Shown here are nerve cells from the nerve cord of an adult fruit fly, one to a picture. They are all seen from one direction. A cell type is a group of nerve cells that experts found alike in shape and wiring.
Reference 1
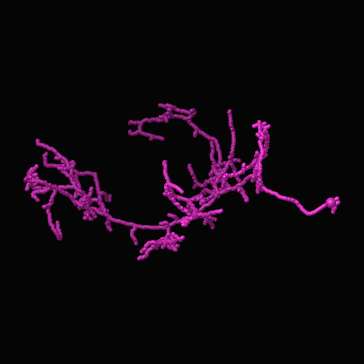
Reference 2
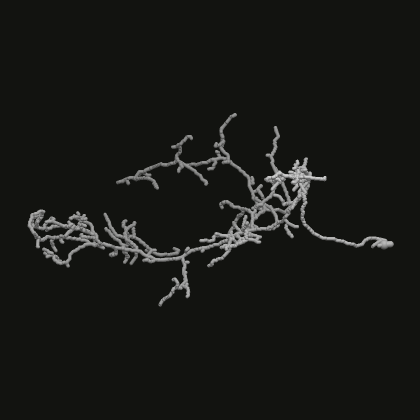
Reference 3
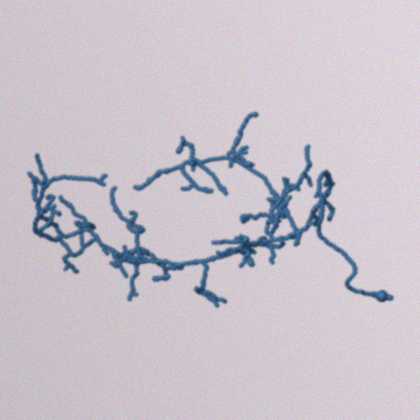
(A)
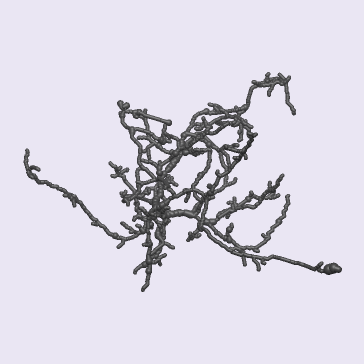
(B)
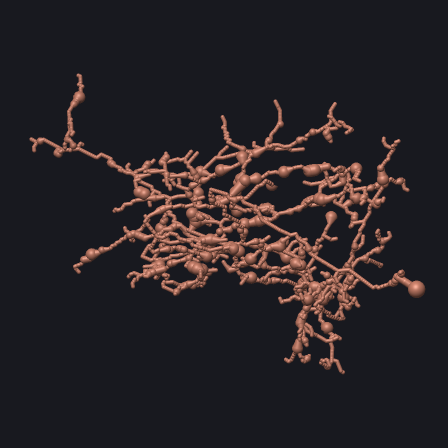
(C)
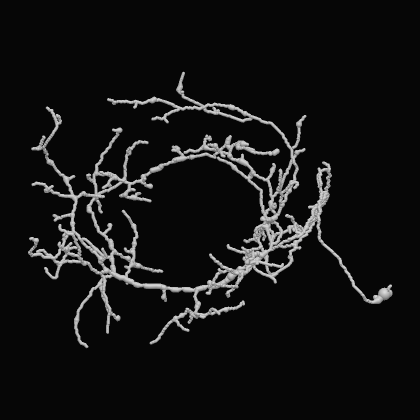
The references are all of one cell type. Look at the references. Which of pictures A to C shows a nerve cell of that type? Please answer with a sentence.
The nerve cell in picture C is of the same cell type.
